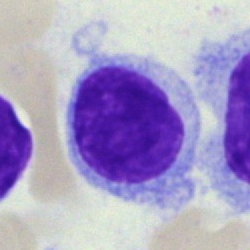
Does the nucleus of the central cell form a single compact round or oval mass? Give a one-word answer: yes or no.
Yes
